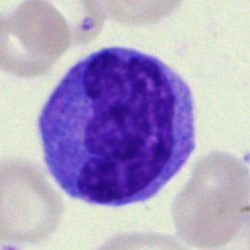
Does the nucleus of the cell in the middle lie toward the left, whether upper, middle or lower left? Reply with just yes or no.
No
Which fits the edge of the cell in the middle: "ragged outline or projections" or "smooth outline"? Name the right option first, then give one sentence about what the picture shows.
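Smooth outline. The cell border is smooth, without blebs or hair-like projections.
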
